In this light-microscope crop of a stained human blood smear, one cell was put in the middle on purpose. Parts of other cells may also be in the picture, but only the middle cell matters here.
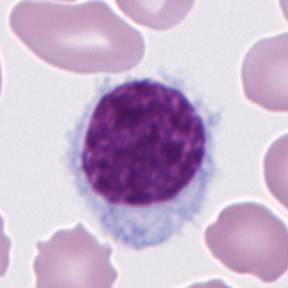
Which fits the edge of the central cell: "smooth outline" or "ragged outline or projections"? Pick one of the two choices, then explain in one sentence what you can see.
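Ragged outline or projections. The cell border is irregular and frayed, with fine hair-like projections around much of its edge.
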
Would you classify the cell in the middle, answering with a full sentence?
The target cell in the middle of the crop is a hairy cell.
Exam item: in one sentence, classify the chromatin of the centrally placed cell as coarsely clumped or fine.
Heads up, the chromatin in this one is coarsely clumped.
